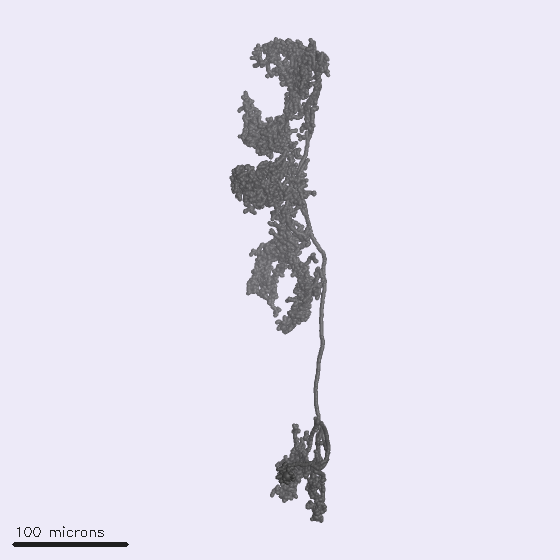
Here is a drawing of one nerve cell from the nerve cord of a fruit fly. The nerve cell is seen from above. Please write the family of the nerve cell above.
hemilineage 01B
